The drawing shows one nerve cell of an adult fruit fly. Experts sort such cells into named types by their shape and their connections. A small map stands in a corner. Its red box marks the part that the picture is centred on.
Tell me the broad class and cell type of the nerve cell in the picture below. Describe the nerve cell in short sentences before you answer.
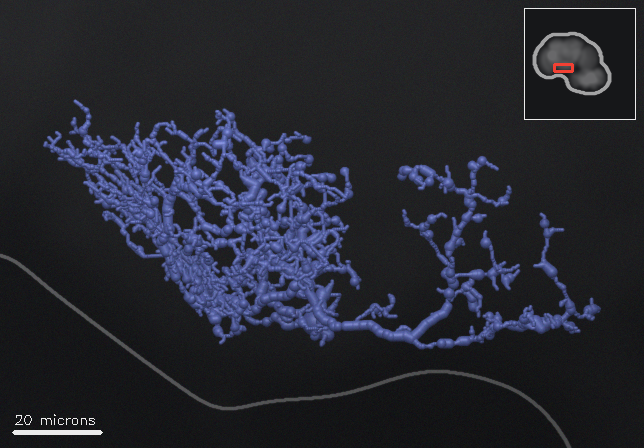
From left to right in the picture it spans about 130 microns. The picture shows more than a hundred branch ends. It is a central-brain intrinsic neuron. It is of cell type GNG394.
